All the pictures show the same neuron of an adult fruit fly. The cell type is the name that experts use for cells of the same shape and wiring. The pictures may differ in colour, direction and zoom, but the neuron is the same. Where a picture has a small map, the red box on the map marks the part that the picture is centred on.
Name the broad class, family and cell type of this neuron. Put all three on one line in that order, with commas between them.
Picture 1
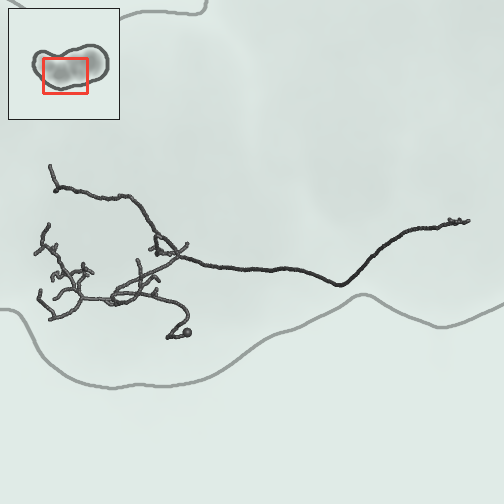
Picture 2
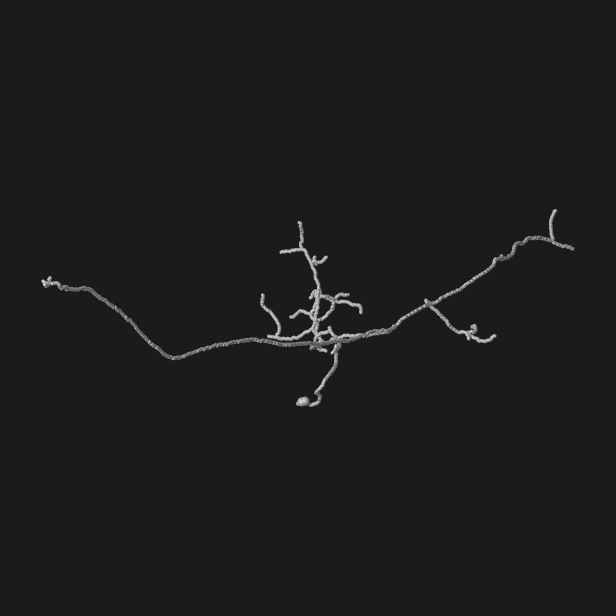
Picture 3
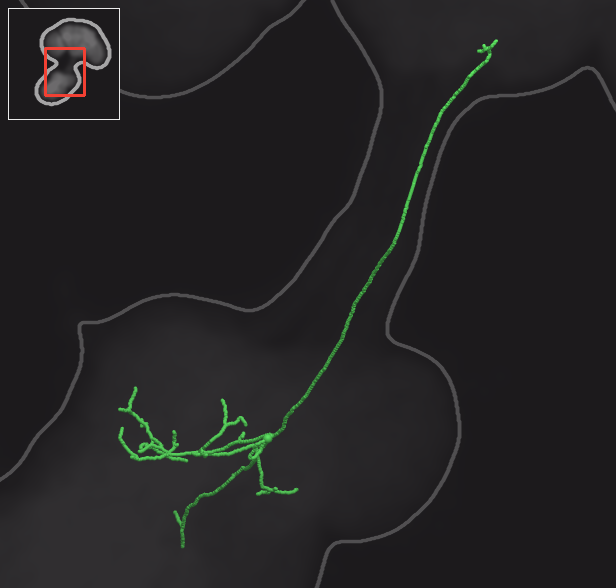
ascending neuron, hemilineage 10B, AN10B061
